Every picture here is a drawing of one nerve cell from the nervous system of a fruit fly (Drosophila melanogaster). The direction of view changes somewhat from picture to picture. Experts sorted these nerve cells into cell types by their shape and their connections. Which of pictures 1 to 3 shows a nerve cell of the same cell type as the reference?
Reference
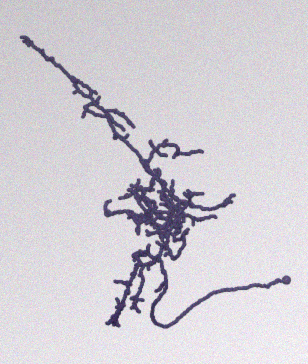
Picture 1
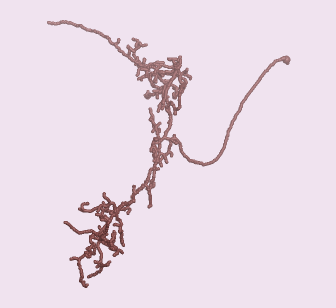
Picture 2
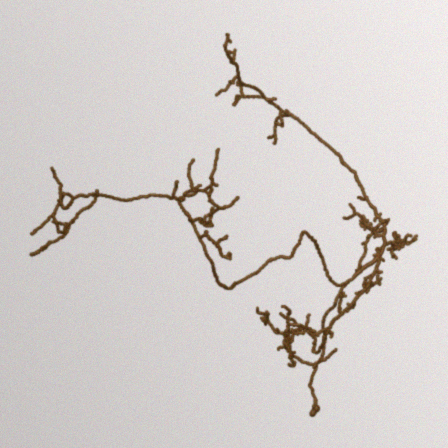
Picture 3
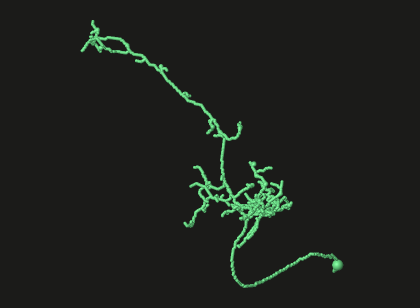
1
